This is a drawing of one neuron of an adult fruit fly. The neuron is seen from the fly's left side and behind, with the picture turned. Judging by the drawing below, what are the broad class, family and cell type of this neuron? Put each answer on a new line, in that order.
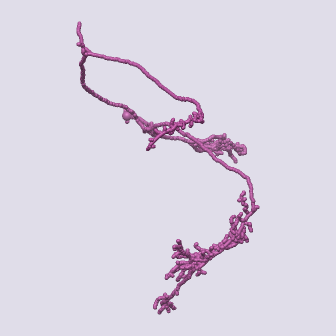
central-brain intrinsic neuron
hemilineage AOTUv3_ventral
PS084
